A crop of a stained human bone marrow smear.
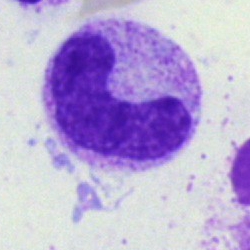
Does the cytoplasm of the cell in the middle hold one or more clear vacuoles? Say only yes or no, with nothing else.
No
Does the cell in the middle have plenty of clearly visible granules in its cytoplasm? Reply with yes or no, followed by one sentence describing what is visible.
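Yes. Fine pink-violet granules are scattered throughout the cytoplasm.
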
